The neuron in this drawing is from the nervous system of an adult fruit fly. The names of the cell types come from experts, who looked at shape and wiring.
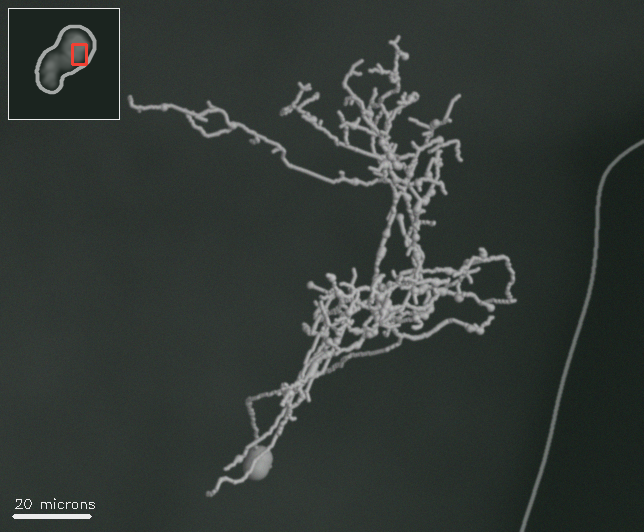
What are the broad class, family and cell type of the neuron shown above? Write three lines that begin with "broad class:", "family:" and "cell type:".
broad class: central-brain intrinsic neuron
family: hemilineage DM6_dorso_lateral
cell type: SIP071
